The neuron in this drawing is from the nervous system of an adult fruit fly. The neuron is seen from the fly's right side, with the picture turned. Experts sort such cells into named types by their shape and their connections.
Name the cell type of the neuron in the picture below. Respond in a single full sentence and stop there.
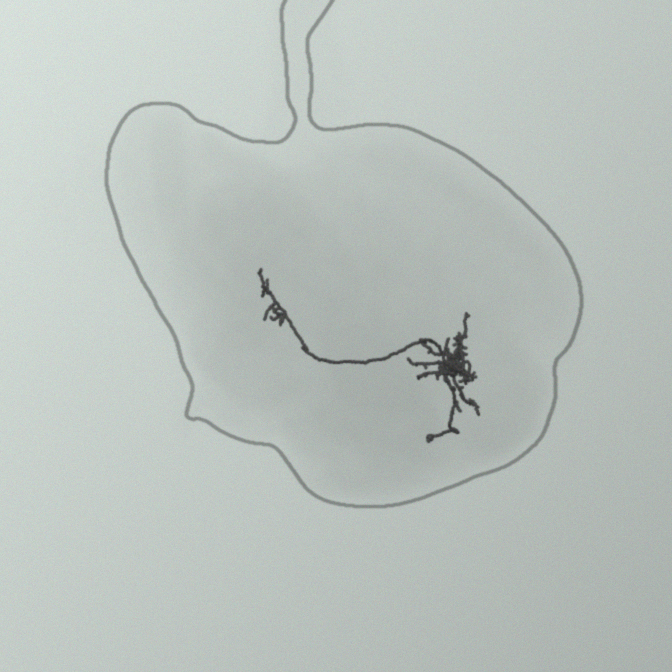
It is the cell type AVLP044_a to which this neuron belongs.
